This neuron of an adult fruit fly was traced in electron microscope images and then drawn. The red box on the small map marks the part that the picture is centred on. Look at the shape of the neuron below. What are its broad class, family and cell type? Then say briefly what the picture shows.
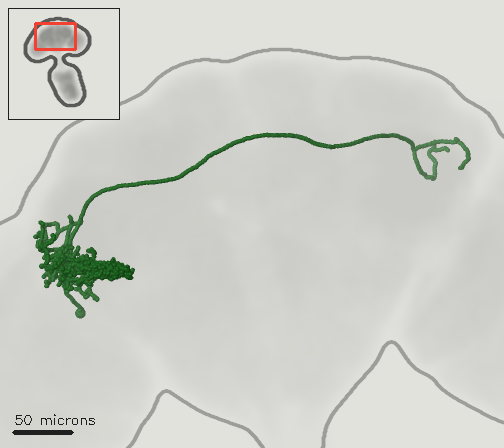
Its broad class is central-brain intrinsic neuron. Its family is hemilineage VLPl&p1_lateral. The cell type is AVLP325_b. It lies in the brain. By the scale bar it is about 400 microns wide in this view.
